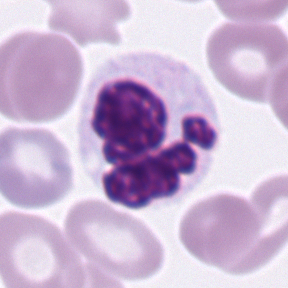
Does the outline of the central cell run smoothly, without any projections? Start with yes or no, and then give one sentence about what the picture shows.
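Yes. The cell outline is roughly round and smooth.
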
